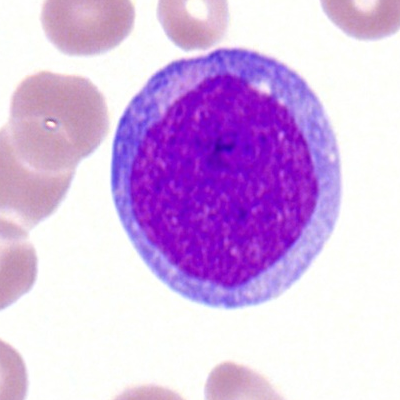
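A myeloblast sits in the middle of this stained human blood smear. Round outline, smooth edge. The cytoplasm makes a complete rim around the nucleus, and you won't find any granules in it. There's also a small pale clear spot at the top edge of the nucleus.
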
